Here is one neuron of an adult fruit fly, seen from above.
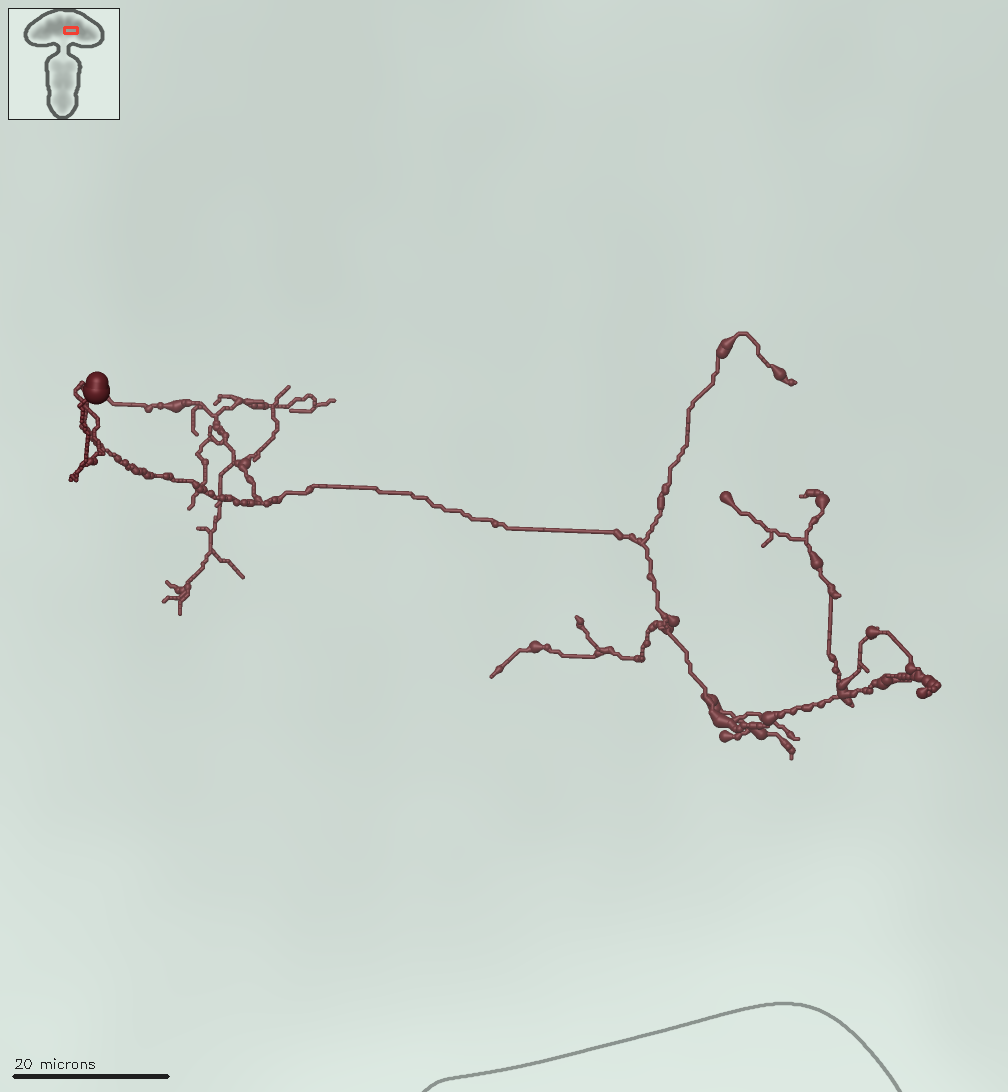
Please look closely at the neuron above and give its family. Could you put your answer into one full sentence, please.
The neuron is sorted into family hemilineage DM1_antero_ventral.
